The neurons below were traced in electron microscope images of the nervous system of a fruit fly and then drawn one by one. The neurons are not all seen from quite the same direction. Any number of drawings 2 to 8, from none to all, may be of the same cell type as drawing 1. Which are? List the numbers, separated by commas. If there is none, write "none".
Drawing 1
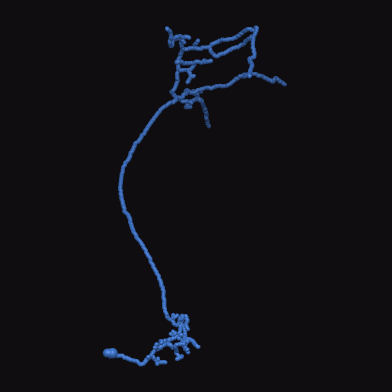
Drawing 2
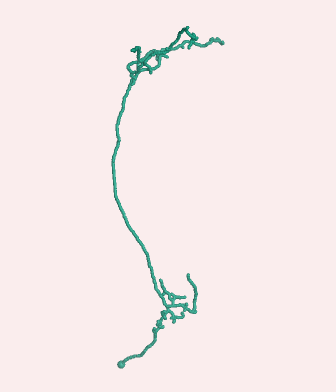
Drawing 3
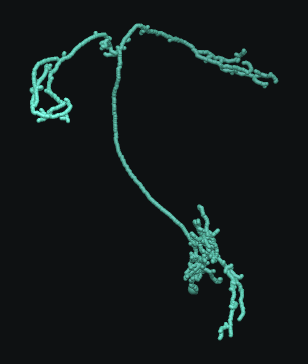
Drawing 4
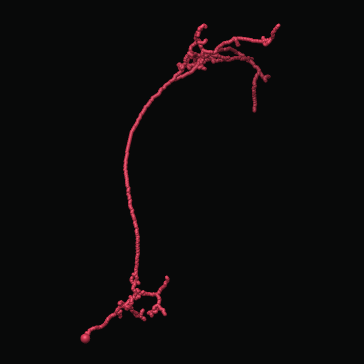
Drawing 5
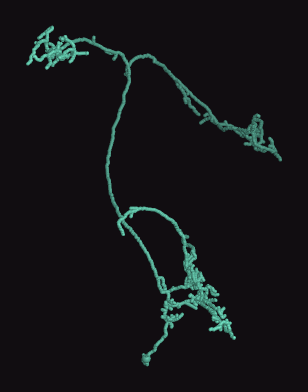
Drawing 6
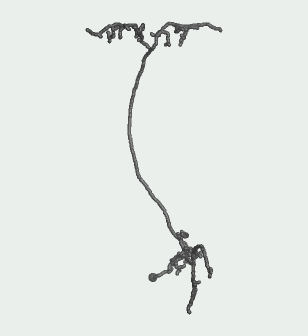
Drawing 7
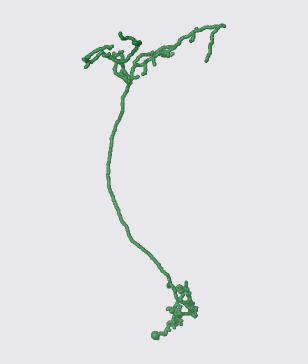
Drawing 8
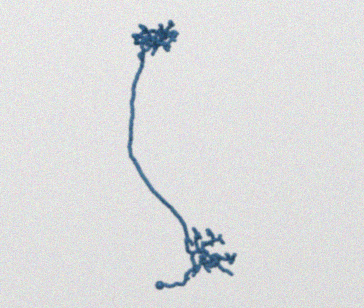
2, 4, 7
